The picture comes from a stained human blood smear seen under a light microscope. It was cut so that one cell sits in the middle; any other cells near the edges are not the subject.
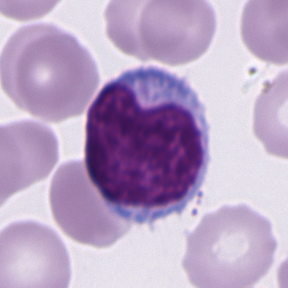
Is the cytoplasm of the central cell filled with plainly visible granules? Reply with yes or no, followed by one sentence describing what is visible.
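No. No distinct granules are seen in the cytoplasm.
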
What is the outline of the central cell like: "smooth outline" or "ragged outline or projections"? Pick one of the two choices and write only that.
Ragged outline or projections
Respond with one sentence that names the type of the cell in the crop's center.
The cell at the central position in this crop is a typical lymphocyte.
